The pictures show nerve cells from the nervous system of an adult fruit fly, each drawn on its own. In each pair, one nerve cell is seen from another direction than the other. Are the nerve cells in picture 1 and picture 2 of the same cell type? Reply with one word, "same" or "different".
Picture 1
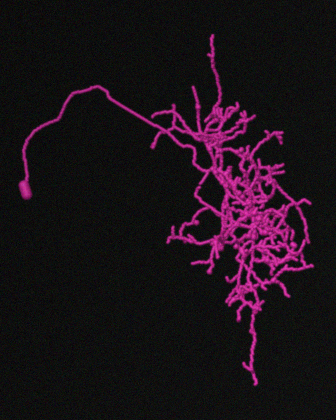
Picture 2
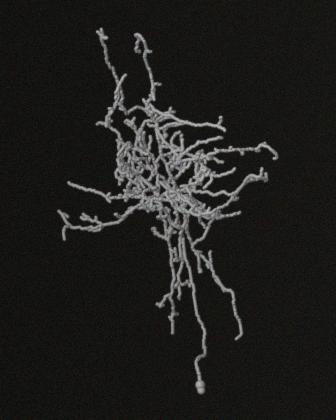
different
